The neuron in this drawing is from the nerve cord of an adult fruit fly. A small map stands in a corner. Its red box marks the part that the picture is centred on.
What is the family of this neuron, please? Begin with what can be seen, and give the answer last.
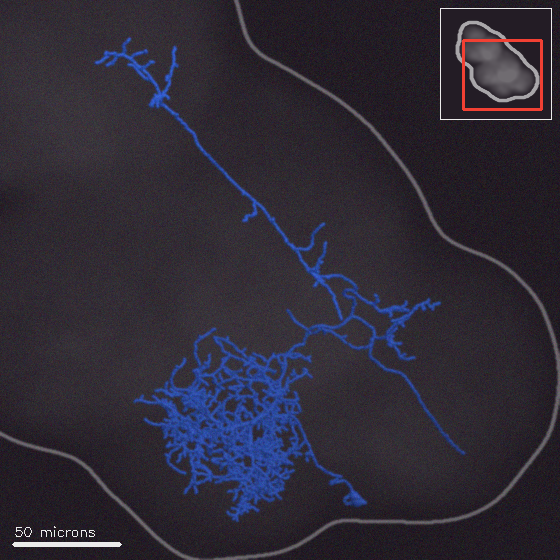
By the scale bar it is about 250 microns tall in this view. The picture shows dozens of branch ends. It is an ascending neuron. Its family is hemilineage 07B.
